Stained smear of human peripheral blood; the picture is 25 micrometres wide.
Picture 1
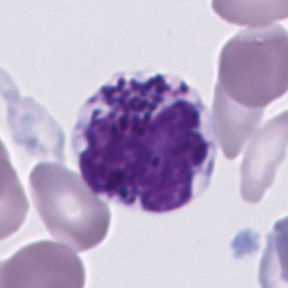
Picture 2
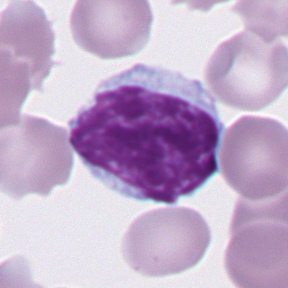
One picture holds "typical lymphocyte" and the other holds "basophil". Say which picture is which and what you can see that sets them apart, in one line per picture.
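Picture 1 is a basophil. The nucleus has an irregular, lobed outline and fills the lower part of the cell.
Picture 2 is a typical lymphocyte. The nucleus is oval without lobes or a deep indentation.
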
